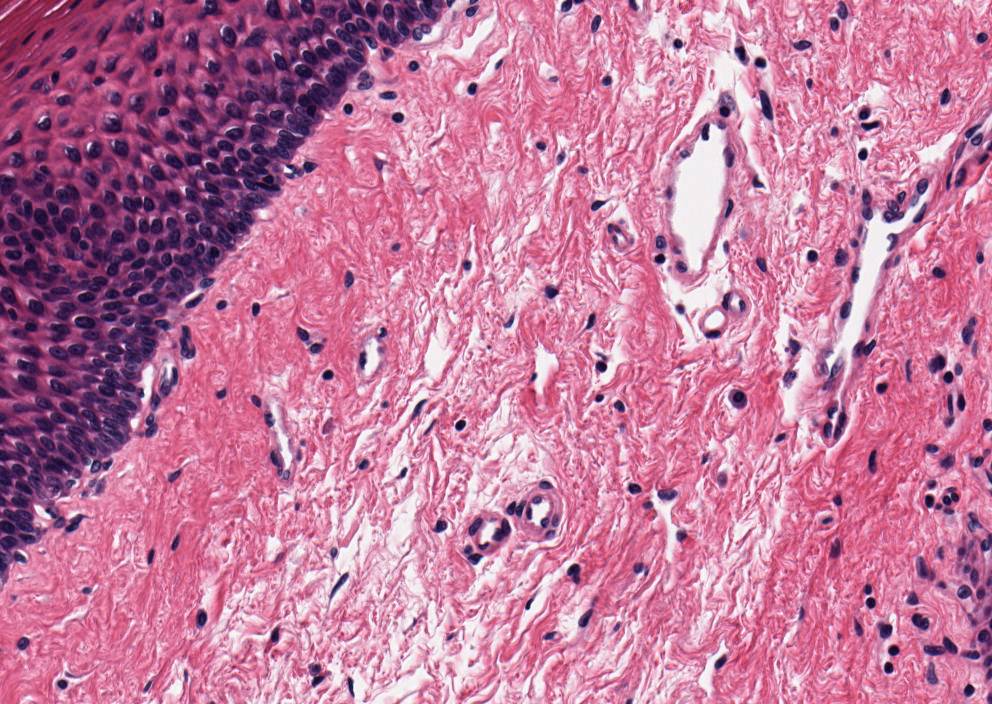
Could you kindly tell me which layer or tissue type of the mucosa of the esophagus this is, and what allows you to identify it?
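I'd call this loose connective tissue. The stroma is pink, wavy collagen with scattered spindle-shaped dark nuclei, holding thin-walled vessels lined by flat endothelium; the largest, upper centre-right, is empty.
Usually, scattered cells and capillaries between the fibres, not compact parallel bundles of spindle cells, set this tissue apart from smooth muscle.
Stratified epithelium, many closely packed cells deep, fills the upper left corner, bordering the stroma along a diagonal from top centre to lower left.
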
